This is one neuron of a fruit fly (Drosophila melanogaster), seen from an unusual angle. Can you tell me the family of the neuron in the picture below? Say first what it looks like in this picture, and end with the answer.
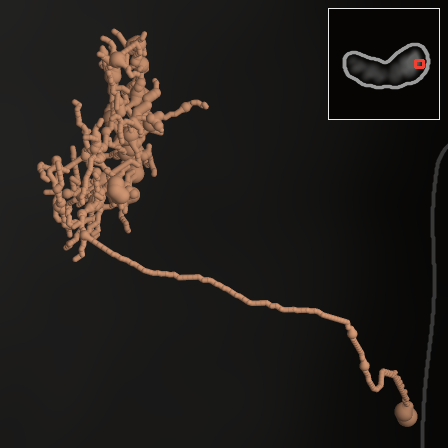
Dozens of branch ends can be seen. In this view it is about as wide as it is tall. It is an optic-lobe intrinsic neuron. The family is Cm.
